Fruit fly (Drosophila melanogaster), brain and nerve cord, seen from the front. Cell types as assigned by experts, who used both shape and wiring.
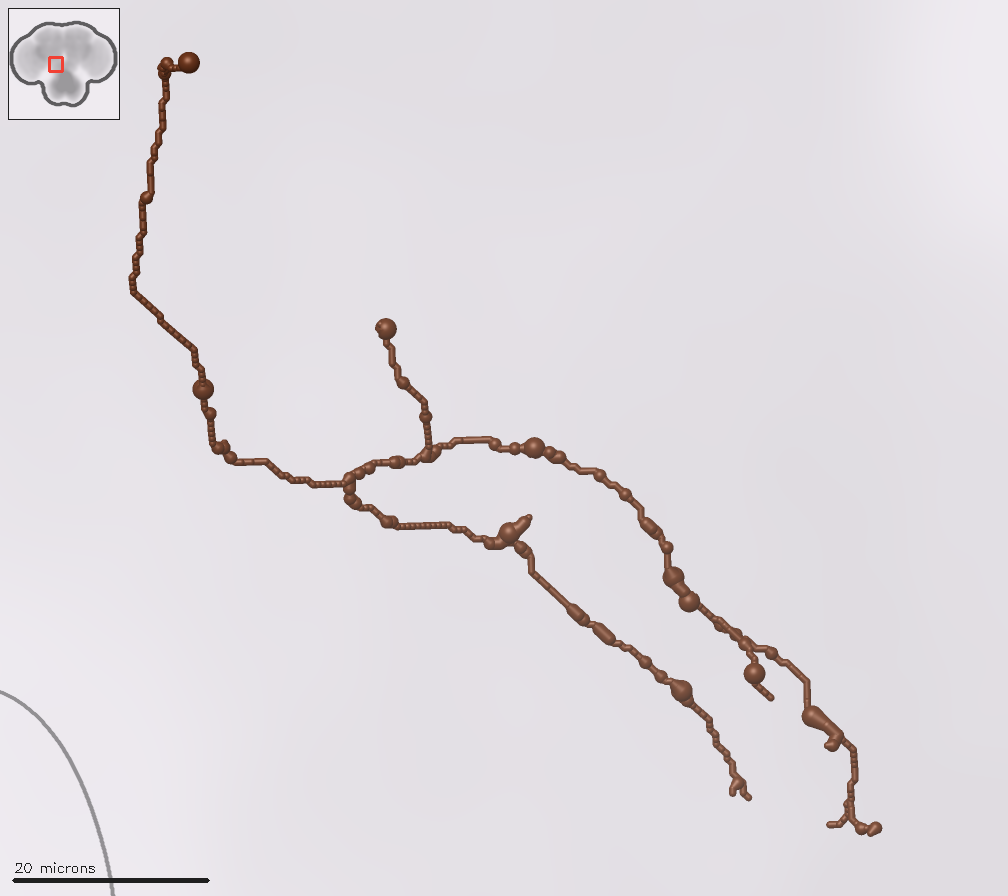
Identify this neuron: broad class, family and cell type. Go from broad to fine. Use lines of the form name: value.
broad class: sensory neuron entering the brain
family: class mechanosensory
cell type: JO-FV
